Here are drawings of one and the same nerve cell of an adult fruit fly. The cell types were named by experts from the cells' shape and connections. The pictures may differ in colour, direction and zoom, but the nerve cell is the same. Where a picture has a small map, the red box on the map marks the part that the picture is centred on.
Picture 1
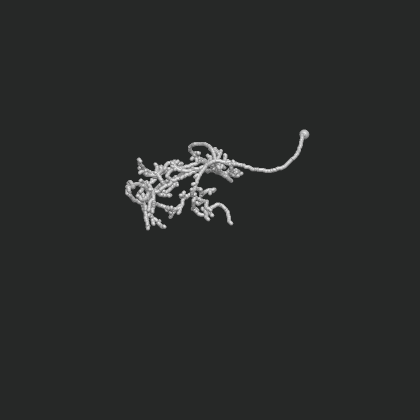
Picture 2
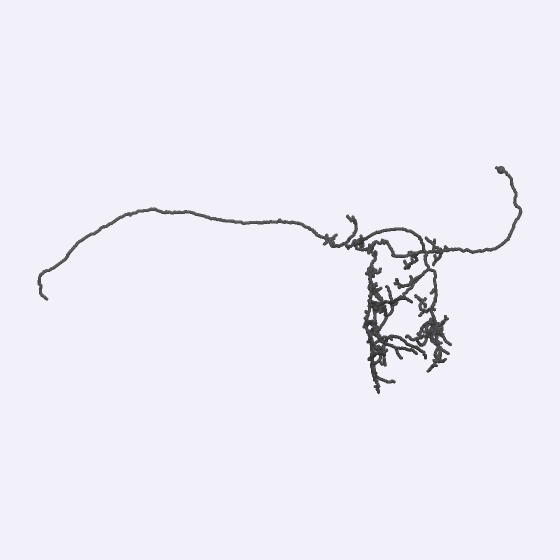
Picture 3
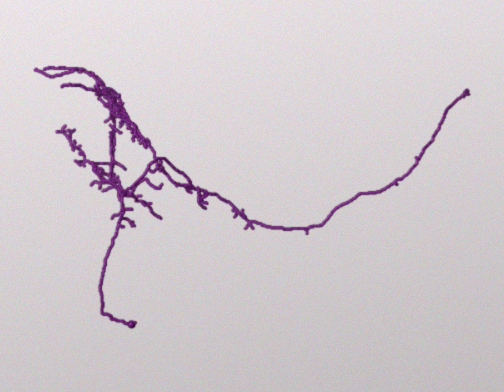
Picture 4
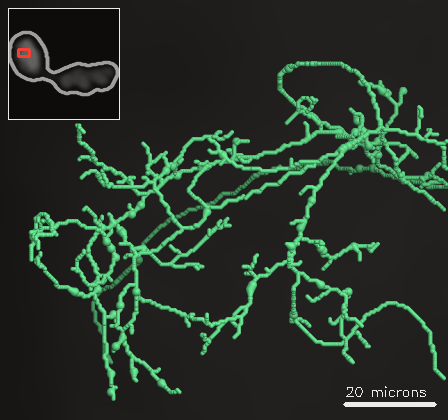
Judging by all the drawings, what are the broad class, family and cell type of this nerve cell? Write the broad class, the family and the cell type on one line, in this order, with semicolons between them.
central-brain intrinsic neuron; hemilineage DL1_ventral; CB1934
